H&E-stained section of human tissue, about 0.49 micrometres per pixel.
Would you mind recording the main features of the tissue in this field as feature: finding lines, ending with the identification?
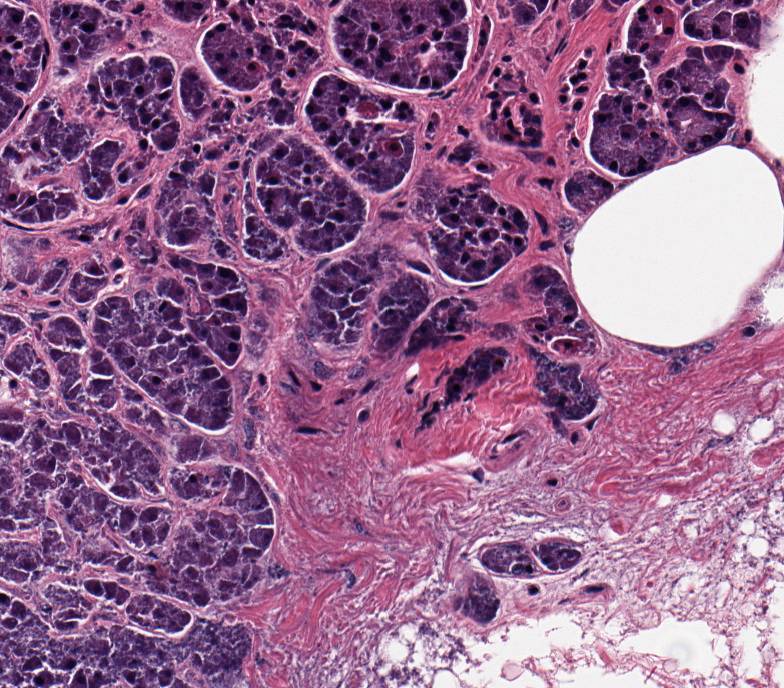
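Nests: rounded, dark purple, filling left and upper field, split by thin pink septa
Nuclei: small, dark, rounded, in purple cytoplasm
Texture: many small clear spaces, lacy and sieve-like
Band: dense wavy pink collagen through the lower centre
Name: pancreas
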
